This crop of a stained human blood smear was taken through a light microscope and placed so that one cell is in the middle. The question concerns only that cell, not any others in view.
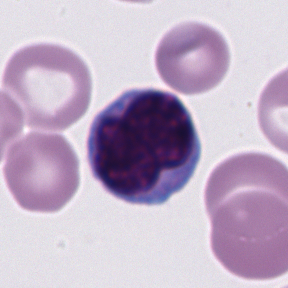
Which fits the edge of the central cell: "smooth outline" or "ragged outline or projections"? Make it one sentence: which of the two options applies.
This cell's outline is not rough but smooth.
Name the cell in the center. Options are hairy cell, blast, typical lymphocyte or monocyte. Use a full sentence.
Regarding the central cell, it is a typical lymphocyte.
